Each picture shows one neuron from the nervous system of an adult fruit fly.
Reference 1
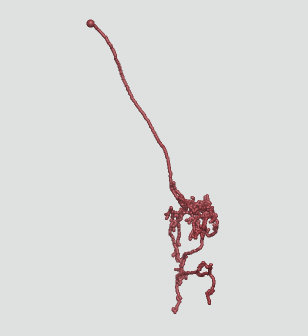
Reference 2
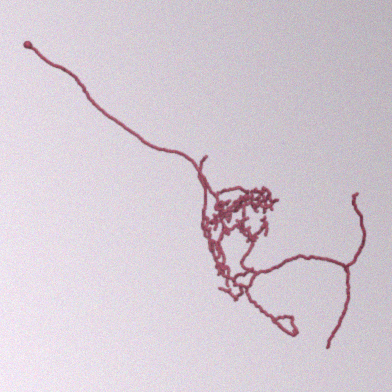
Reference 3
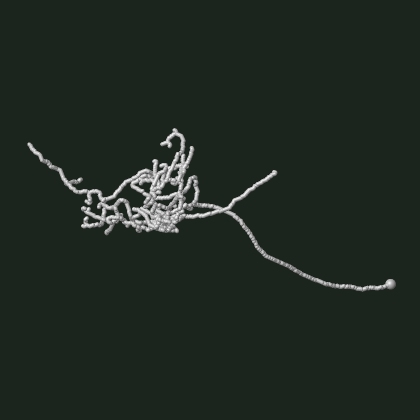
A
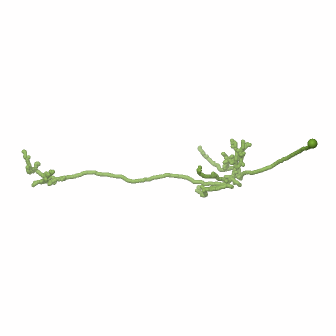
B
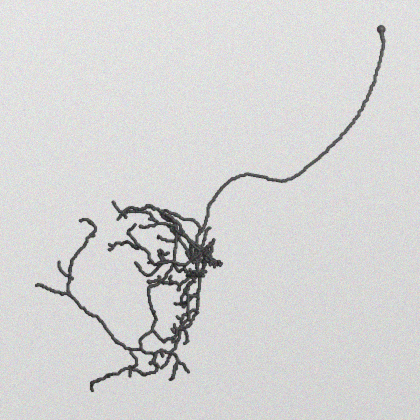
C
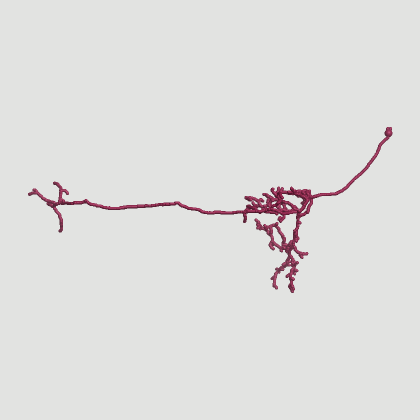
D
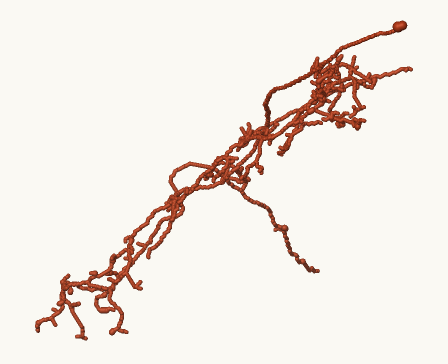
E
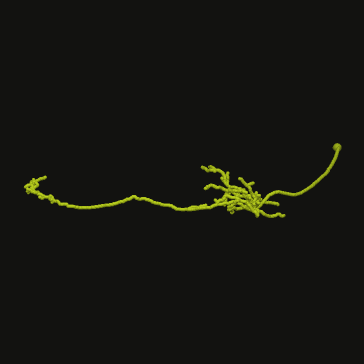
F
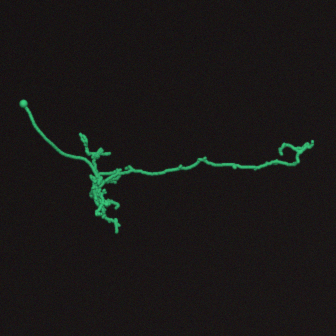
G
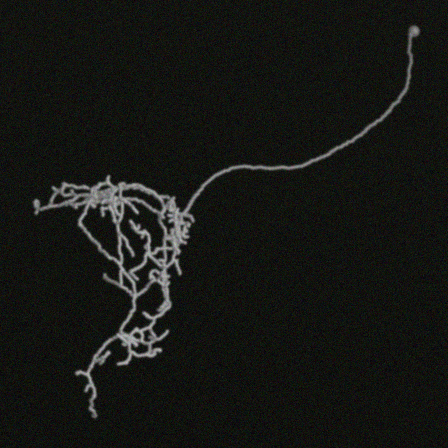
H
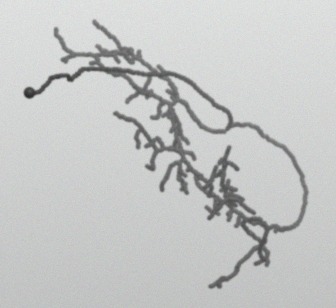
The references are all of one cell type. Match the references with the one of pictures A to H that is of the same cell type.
Picture B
